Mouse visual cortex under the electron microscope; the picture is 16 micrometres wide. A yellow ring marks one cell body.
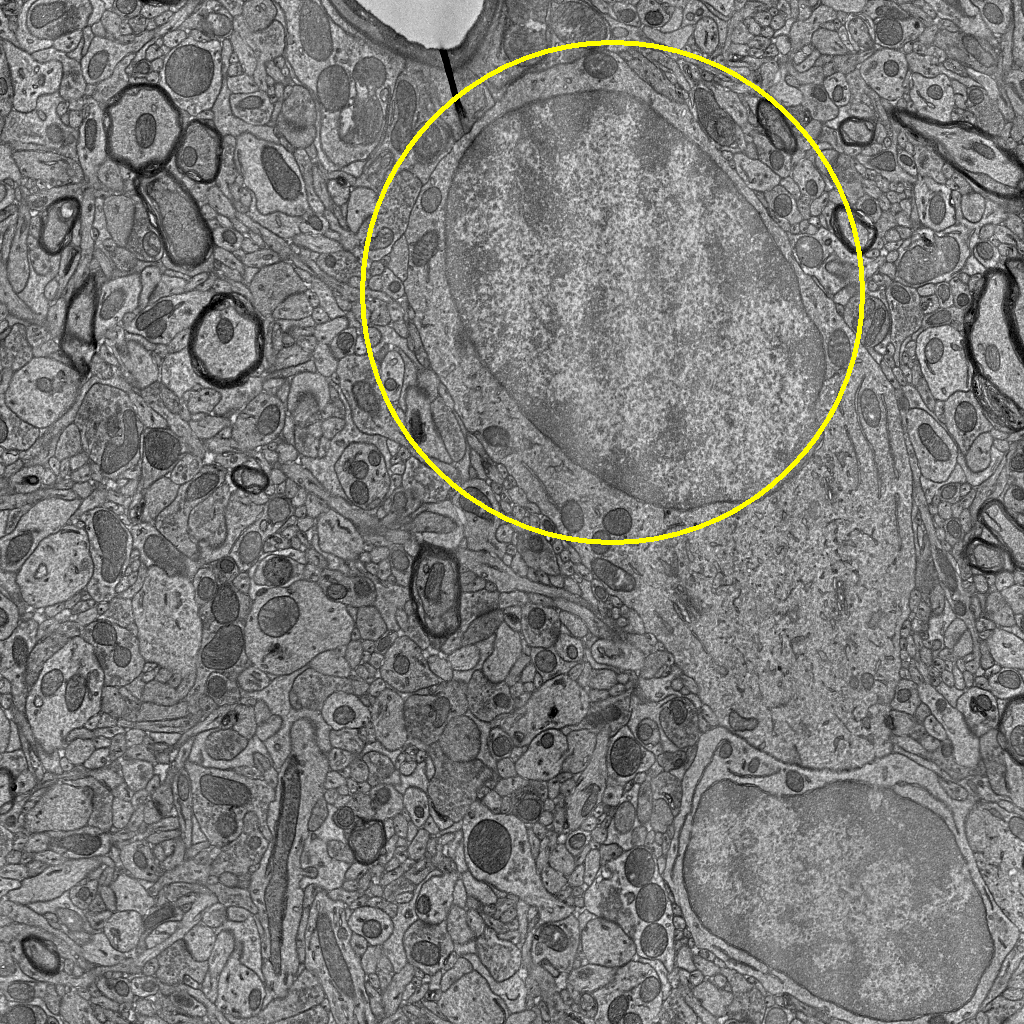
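Oligodendrocyte, the marked cell in this electron micrograph of mouse visual cortex. Look first at the nucleus: a large, elongated oval, its long axis running from upper left to lower right. Follow its outline and you will find it lies wholly in the section plane, closed all round. Notice how smoothly the nuclear envelope runs, with no deep infoldings, and that no distinct nucleolus is visible.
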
